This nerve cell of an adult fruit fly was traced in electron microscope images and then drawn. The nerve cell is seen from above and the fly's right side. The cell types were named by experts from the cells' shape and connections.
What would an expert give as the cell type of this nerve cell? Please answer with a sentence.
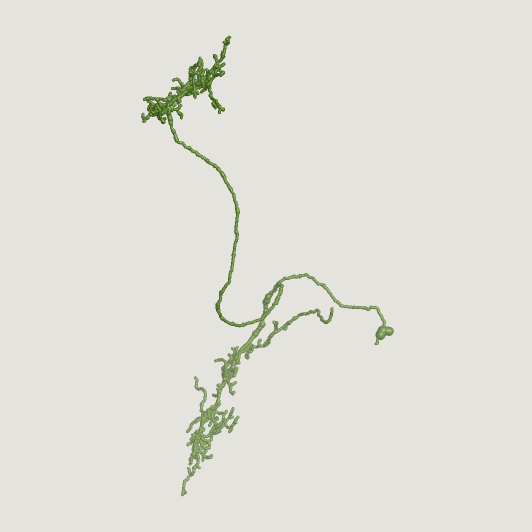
The cell type is AVLP447.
